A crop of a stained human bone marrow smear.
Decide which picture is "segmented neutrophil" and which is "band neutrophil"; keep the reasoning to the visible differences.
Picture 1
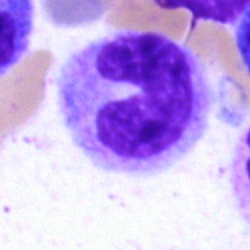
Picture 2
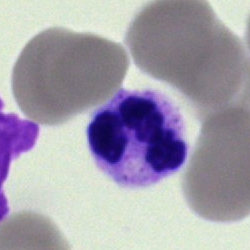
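Band neutrophil's in picture 1, segmented neutrophil in picture 2.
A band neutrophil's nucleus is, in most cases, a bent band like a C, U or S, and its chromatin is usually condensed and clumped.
That's what you get in picture 1: a C-shaped nucleus opening to the left, with coarsely clumped dark purple chromatin. Its pale lilac cytoplasm forms a wider rim on the left side of the nucleus, and red cells press against the cell's upper edge. Picture 2 has a roughly round outline, dense dark purple chromatin and pale lilac cytoplasm, with pale grey red cells tucked in close at the upper left and right. No nucleoli turn up in either one.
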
